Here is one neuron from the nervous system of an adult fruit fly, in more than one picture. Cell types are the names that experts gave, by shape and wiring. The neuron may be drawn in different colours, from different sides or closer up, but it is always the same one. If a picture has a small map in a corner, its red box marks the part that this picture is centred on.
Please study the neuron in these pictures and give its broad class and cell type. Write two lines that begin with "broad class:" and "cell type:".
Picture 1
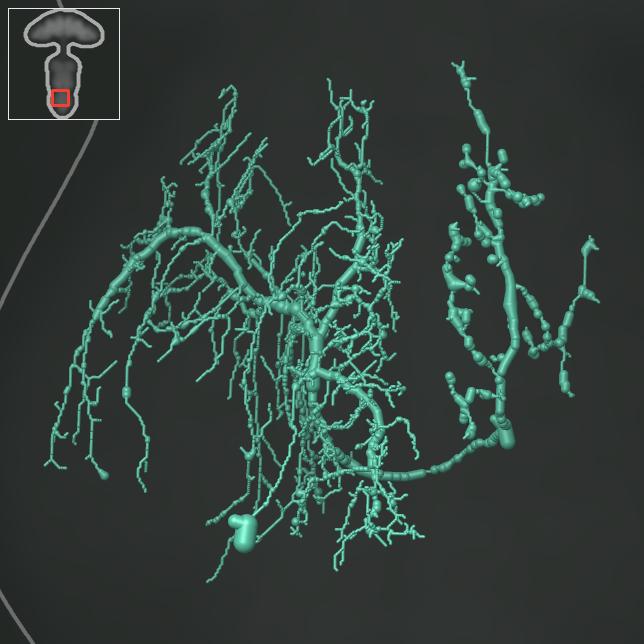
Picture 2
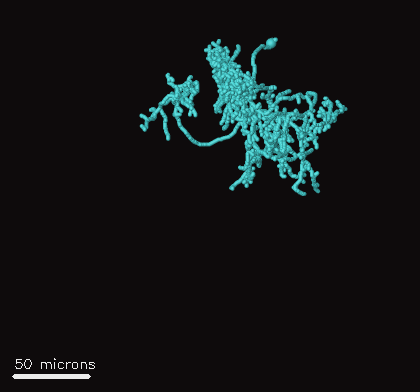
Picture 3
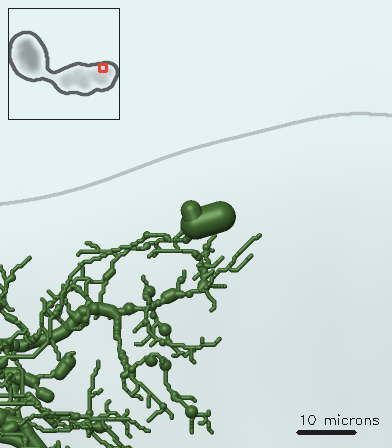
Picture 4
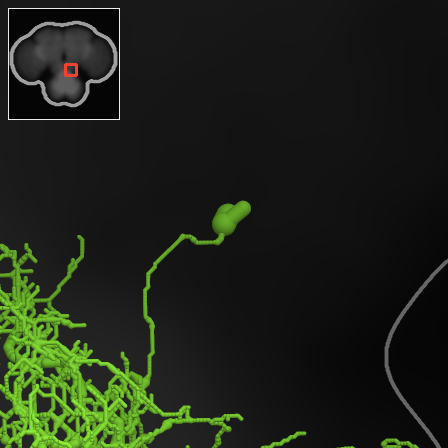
broad class: nerve-cord intrinsic neuron
cell type: INXXX294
